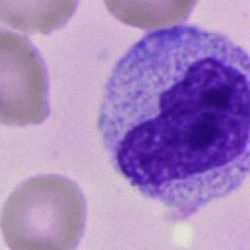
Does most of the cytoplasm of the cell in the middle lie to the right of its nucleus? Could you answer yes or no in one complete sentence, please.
No, this cell has its nucleus set toward the right.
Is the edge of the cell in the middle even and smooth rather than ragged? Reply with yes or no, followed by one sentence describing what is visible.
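Yes. The cell has a round, smooth outline.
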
